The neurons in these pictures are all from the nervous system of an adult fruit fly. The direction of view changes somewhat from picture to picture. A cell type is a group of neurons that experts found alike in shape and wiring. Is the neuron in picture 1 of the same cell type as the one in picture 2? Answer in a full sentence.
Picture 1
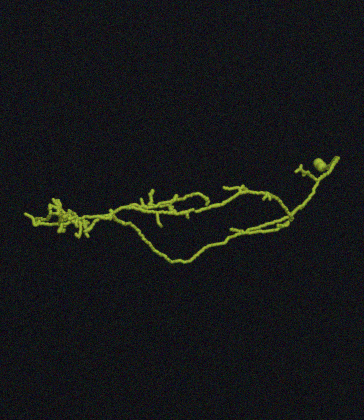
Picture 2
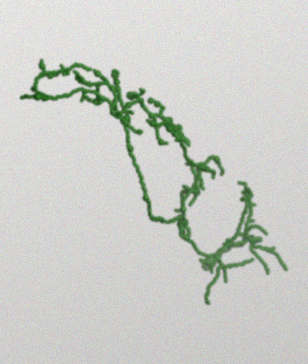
They are of different cell types.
